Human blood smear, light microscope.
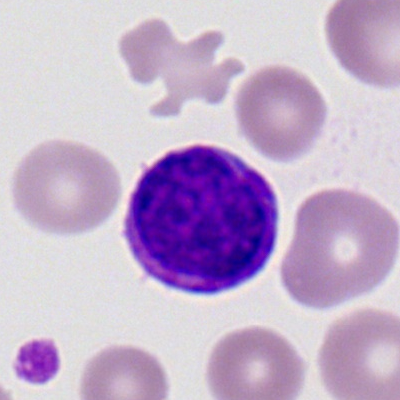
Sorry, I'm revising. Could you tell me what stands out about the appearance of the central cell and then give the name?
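Outline round, smooth. Chromatin dense, coarsely clumped. Cytoplasm: very thin rim only, surrounding the nucleus. Vacuoles: none seen. Cell is a lymphocyte.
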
